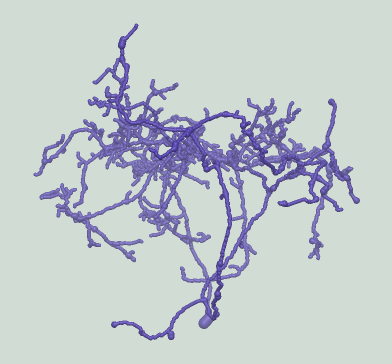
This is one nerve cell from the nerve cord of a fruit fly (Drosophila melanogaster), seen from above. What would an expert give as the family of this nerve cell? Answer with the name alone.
hemilineage 04B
